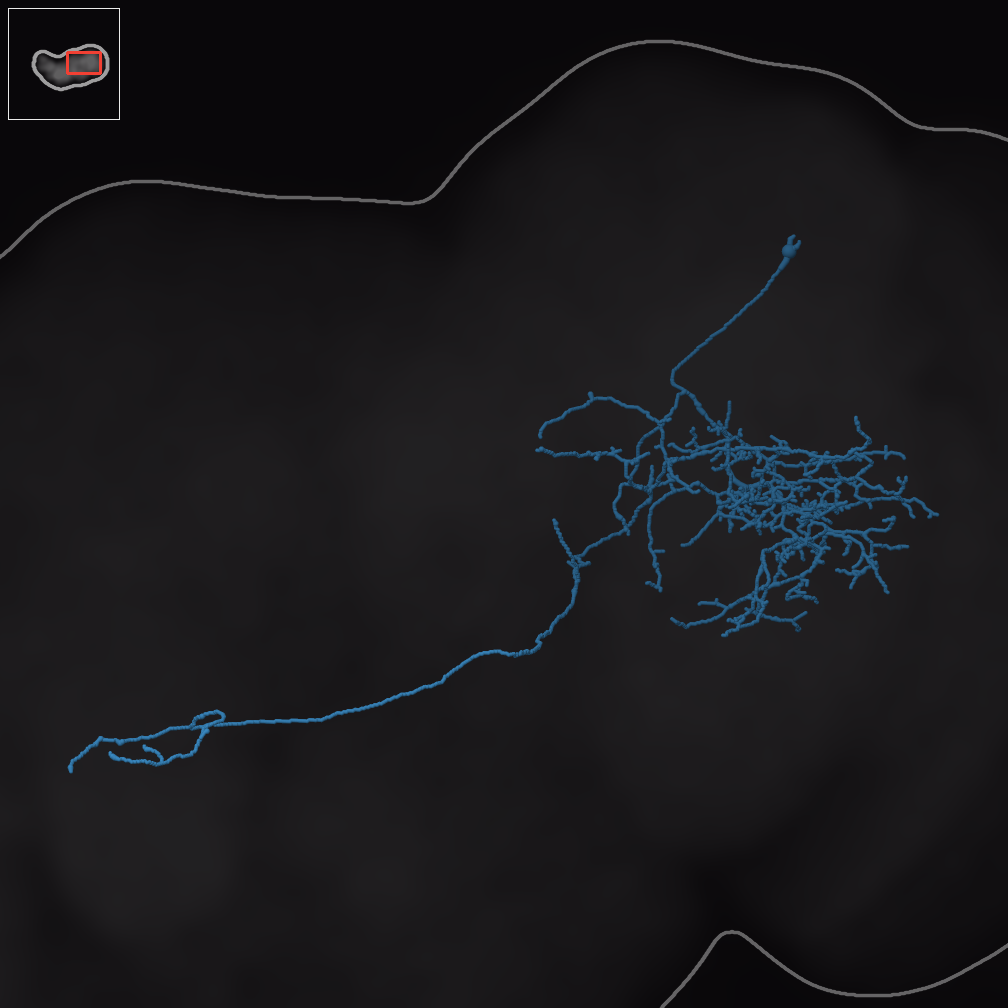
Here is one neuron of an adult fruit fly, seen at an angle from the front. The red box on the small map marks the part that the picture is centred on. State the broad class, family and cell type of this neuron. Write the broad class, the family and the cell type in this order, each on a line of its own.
central-brain intrinsic neuron
hemilineage VPNp&v1_posterior
CB0280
